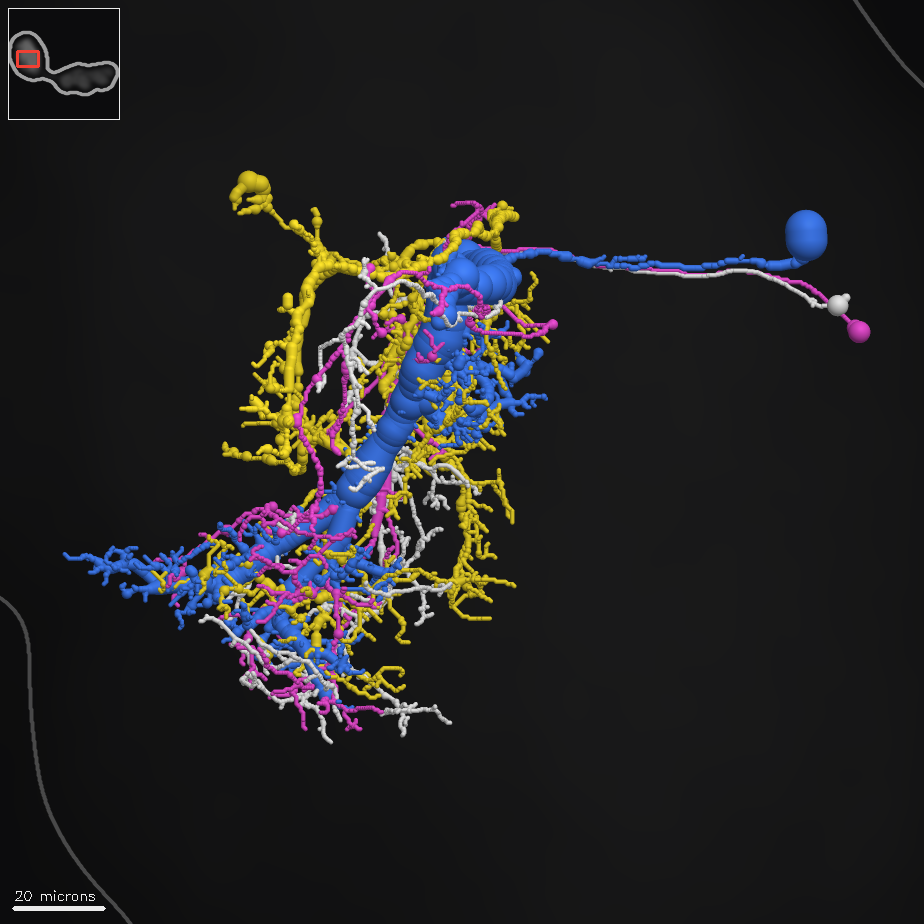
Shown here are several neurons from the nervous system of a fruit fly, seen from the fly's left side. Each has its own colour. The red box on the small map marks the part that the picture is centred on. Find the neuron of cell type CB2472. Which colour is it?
magenta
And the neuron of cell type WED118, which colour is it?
white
